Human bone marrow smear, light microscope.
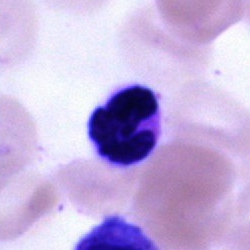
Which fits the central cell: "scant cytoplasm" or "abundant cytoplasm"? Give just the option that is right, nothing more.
Scant cytoplasm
